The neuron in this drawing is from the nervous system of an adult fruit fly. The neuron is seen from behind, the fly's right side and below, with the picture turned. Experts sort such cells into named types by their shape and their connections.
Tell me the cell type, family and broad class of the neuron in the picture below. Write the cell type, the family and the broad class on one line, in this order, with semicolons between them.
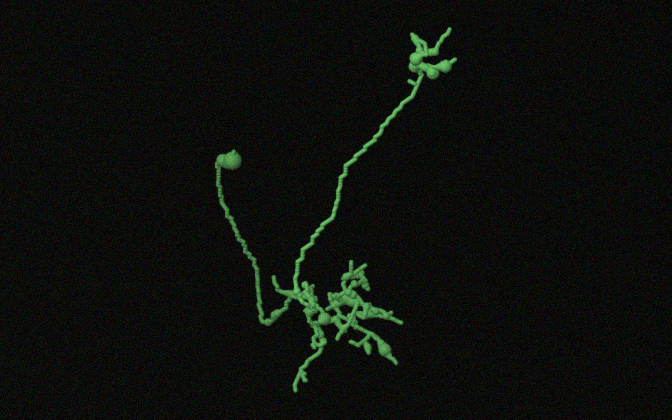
Tm29; Tm; optic-lobe intrinsic neuron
